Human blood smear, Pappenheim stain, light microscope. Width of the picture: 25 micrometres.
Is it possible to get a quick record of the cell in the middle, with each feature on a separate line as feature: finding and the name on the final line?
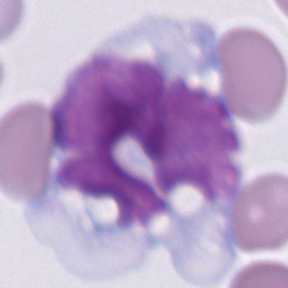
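Nucleus: deeply folded, curving around a pale notch just below the cell centre
Vacuoles: many, clear and colourless, in the cytoplasm around the nucleus
Granules: no coarse coloured granules in the cytoplasm
Outline: irregular and lumpy, not smoothly round
Identification: monocyte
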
